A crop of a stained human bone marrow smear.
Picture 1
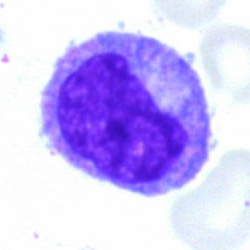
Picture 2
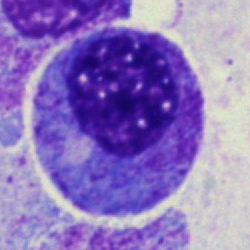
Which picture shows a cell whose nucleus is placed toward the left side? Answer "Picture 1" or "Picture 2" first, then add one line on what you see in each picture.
Picture 1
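Picture 1: The nucleus lies toward the left of the cell, leaving more cytoplasm on the right.
Picture 2: The cytoplasm is abundant and fills a wide band on the lower and left sides of the nucleus.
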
